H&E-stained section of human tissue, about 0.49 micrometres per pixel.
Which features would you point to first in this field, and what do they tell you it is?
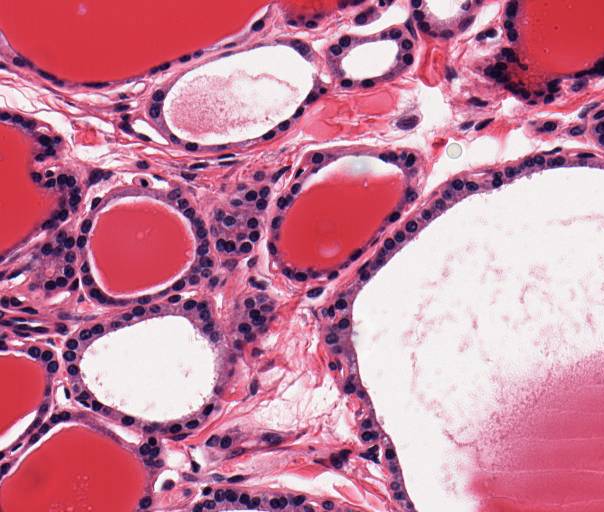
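Thyroid follicle fills the field: closely packed round to oval follicles of widely varying size. Each has a single layer of low cuboidal to flattened epithelial cells with small, round, dark, evenly spaced nuclei. Homogeneous deep pink material fills most of many lumens.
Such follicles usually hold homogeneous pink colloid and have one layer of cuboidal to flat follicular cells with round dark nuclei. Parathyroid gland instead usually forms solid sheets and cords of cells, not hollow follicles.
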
